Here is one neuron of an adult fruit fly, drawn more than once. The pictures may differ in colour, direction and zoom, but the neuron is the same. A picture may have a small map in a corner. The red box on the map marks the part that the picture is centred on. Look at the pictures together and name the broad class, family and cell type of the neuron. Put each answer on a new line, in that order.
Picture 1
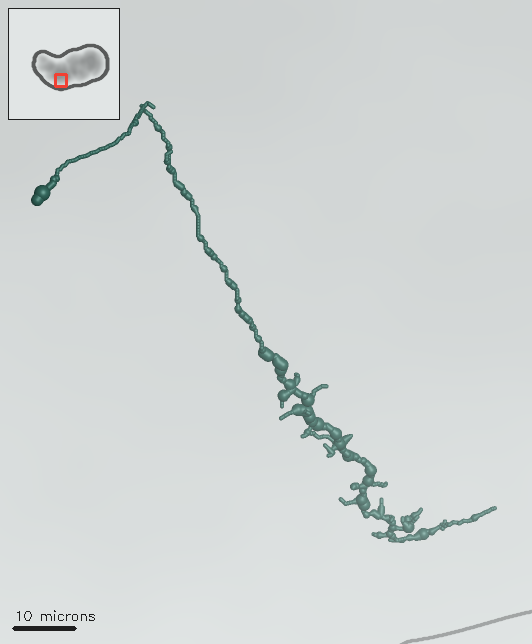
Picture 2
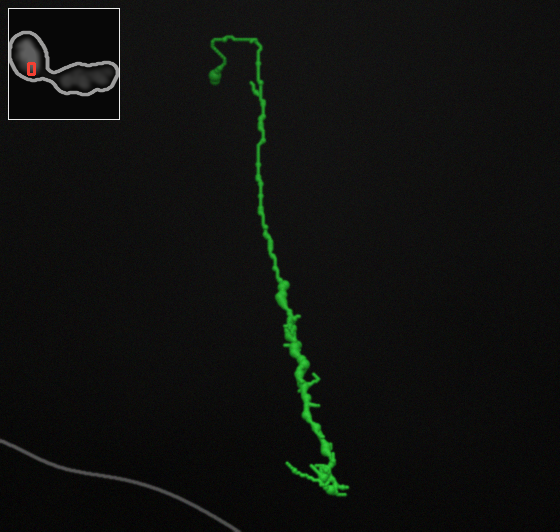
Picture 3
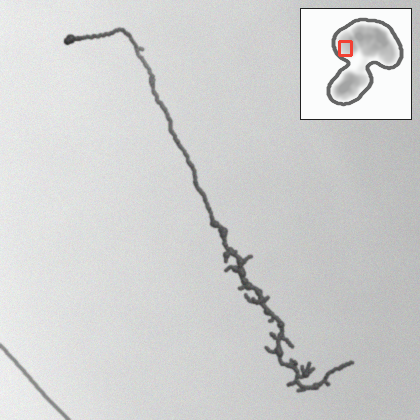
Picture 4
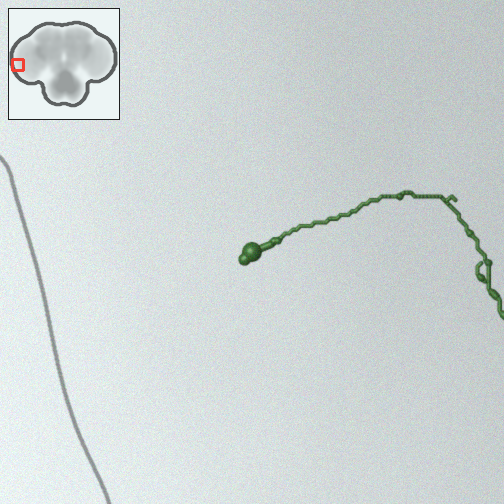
optic-lobe intrinsic neuron
Dm
Dm3c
